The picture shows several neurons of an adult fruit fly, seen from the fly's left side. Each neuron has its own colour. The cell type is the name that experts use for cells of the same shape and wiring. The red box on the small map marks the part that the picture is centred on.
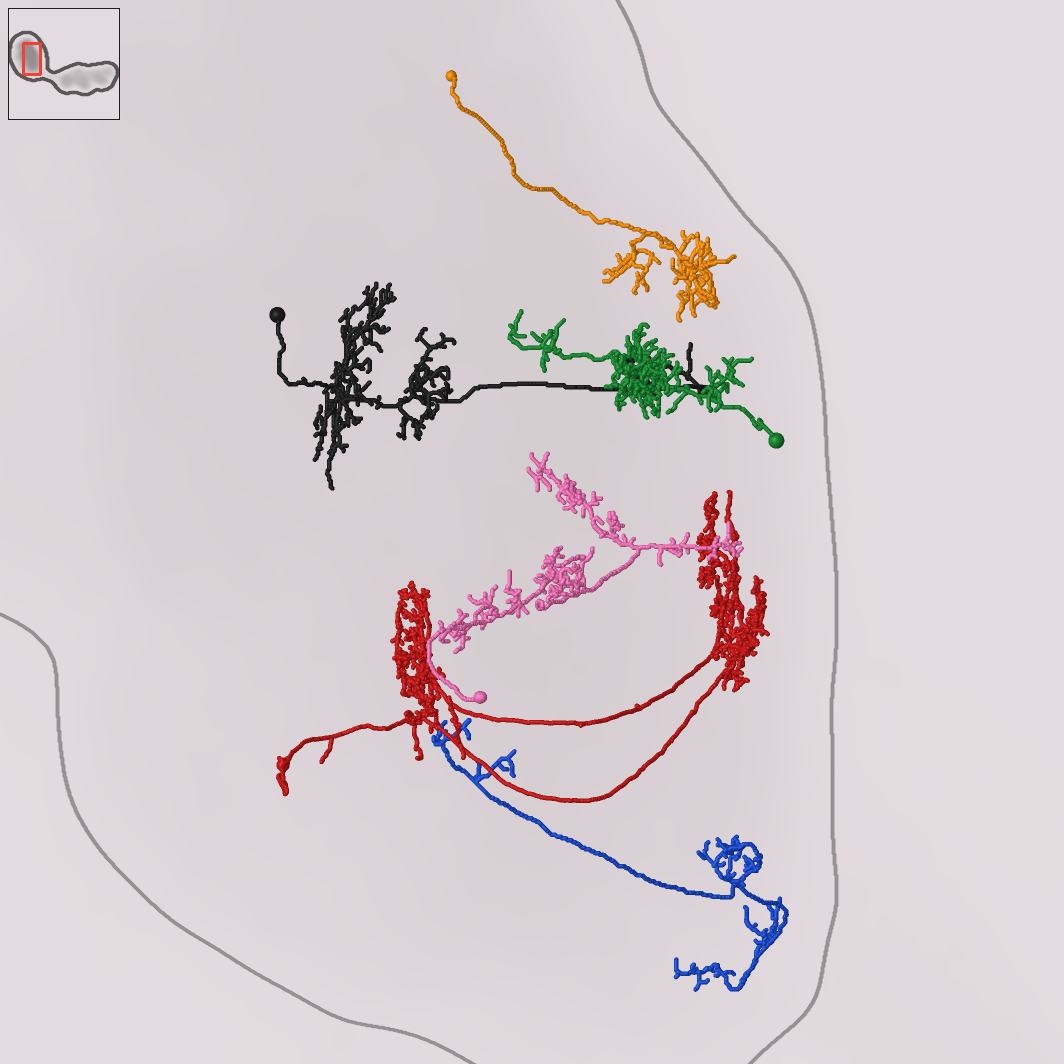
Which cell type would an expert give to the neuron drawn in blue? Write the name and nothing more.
TmY4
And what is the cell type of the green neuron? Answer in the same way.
Y3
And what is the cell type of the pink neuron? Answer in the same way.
TmY5a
